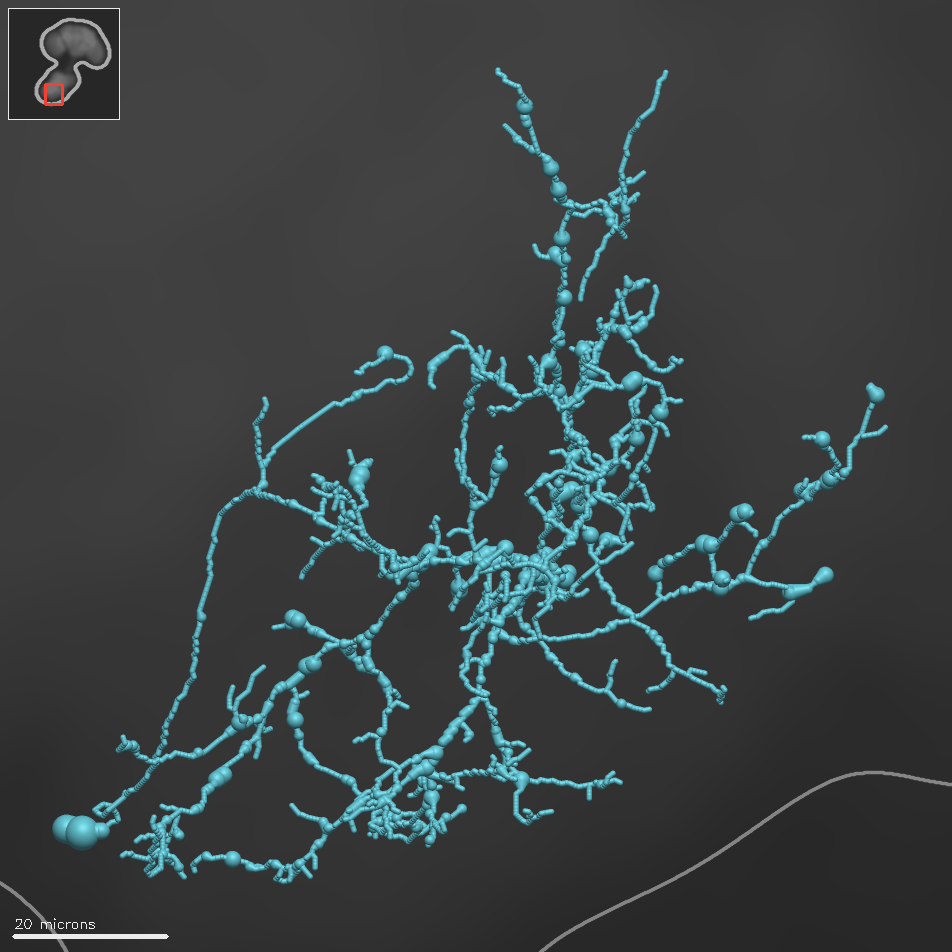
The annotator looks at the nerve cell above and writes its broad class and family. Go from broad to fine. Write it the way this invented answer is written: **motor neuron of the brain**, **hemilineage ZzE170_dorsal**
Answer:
**nerve-cord intrinsic neuron**, **hemilineage 20A.22A**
